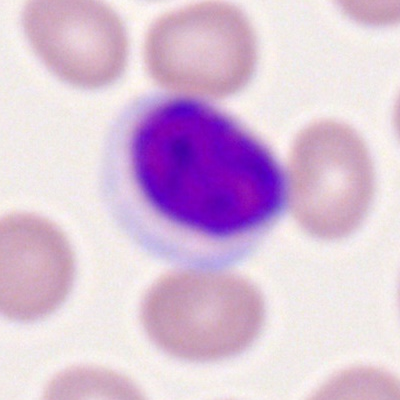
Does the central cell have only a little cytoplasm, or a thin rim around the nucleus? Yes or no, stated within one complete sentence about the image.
Yes, the nucleus of this cell fills most of it.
